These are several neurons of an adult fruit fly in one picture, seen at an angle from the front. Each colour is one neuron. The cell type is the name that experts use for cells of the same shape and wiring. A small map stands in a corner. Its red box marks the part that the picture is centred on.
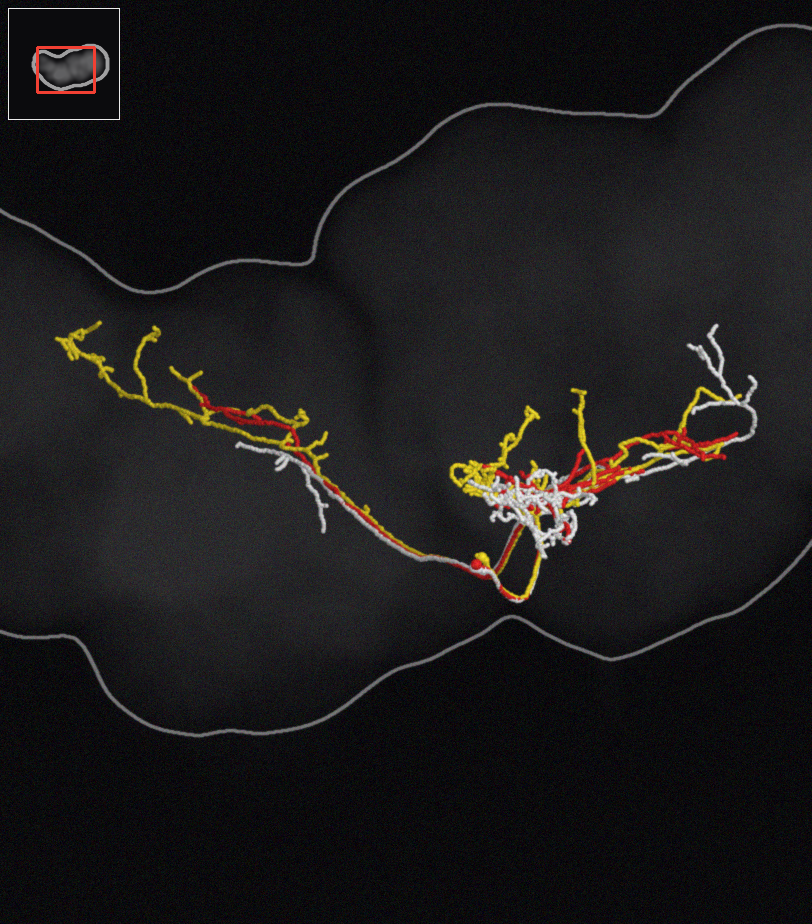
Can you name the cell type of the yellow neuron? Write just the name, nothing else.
DNge110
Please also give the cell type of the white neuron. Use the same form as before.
DNge111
